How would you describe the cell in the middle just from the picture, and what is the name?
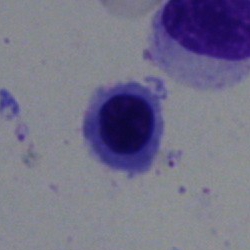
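First item, the chromatin, is dense and stains very dark purple. Second, the nucleus shows no distinct nucleolus. Third, the cytoplasm is blue, and fourth, it carries no granules. It is an erythroblast.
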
